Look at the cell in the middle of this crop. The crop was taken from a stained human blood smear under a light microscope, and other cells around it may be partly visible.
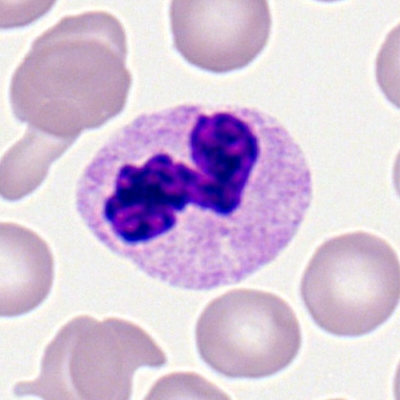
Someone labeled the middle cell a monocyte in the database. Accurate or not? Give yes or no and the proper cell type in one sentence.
No, the cell in the middle is a neutrophil; it is not a monocyte.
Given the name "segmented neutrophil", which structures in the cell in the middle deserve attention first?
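Looking at the nucleus, I count two lobes joined by a narrower segment.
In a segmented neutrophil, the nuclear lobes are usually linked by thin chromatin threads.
The two lobes here lie along a line running from lower left to upper right. Their chromatin is dark purple and coarsely clumped. Around the nucleus, fine lilac granules are spread evenly through the cytoplasm. This is a segmented neutrophil.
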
